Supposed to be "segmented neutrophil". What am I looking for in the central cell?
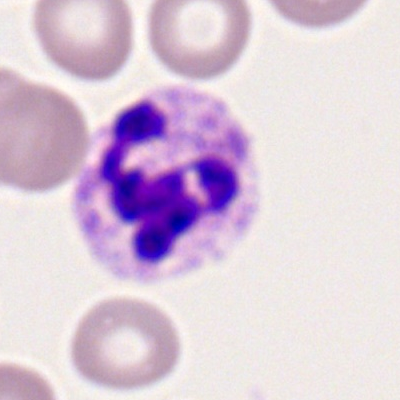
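Goes with segmented neutrophil: fine pinkish-purple granules spread throughout the cytoplasm.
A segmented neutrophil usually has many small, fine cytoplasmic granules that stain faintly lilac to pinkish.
Also seen: a roughly round outline, dense dark purple chromatin, and plentiful pale pink cytoplasm.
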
